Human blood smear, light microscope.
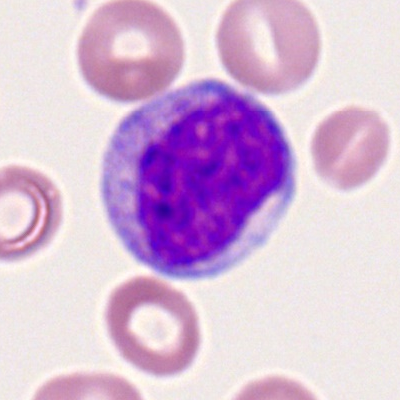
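Monocyte, central cell, stained blood smear. Outline roughly round, edge smooth. Nucleus off-centre toward the right. Cytoplasm a crescent, widest on the left. Chromatin dark purple and patchy, lighter areas between denser clumps.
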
